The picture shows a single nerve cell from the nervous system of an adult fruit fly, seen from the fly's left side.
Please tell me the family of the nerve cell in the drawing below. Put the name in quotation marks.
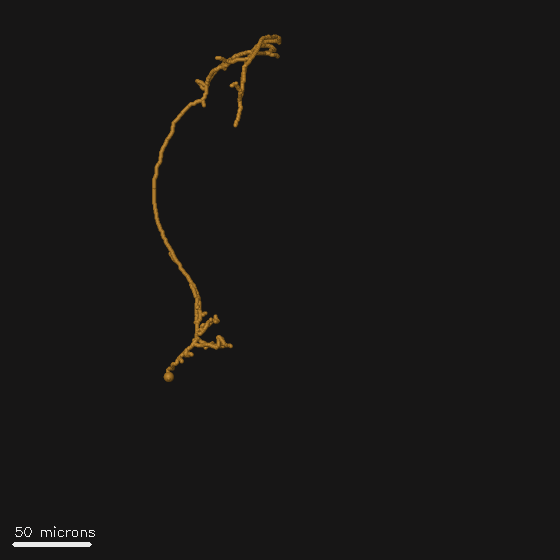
"hemilineage FLAa3"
